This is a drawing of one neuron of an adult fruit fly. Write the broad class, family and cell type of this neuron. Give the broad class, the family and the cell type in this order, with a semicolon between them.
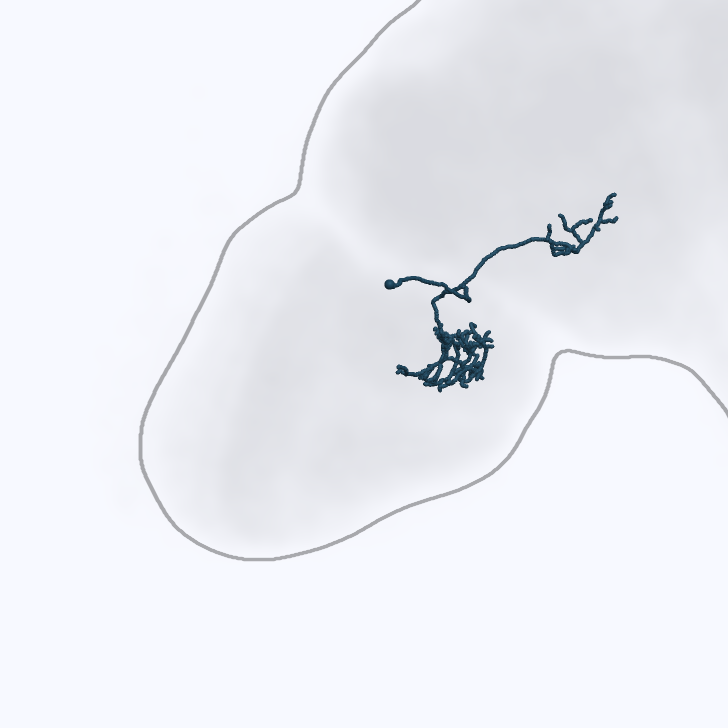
visual projection neuron; hemilineage VPNd1; LC22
